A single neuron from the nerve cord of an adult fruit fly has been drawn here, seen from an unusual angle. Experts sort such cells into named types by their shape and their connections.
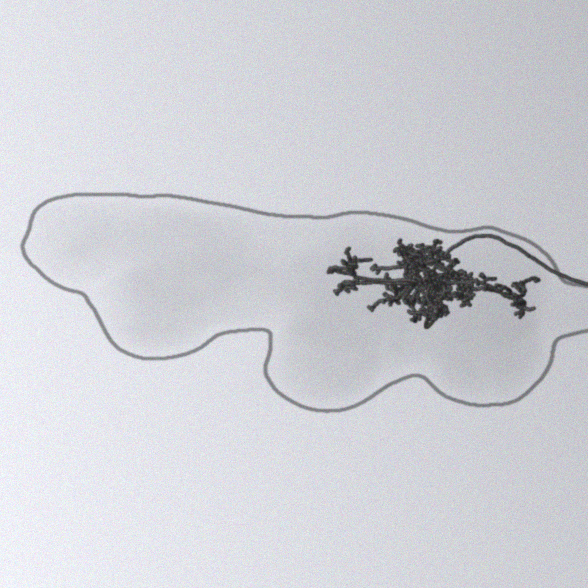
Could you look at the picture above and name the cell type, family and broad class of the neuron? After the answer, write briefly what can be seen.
Its cell type is AN19B019. The family is hemilineage 19B. This is an ascending neuron. In this view it is more than twice as wide as it is tall.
